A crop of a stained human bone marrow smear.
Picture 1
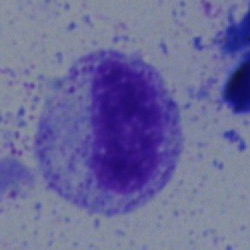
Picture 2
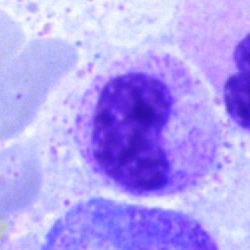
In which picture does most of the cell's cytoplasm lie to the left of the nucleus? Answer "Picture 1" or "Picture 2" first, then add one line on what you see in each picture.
Picture 1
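In picture 1: The nucleus lies off-centre, toward the right side of the cell.
In picture 2: The nucleus sits toward the left, leaving a wider band of cytoplasm on the right.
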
